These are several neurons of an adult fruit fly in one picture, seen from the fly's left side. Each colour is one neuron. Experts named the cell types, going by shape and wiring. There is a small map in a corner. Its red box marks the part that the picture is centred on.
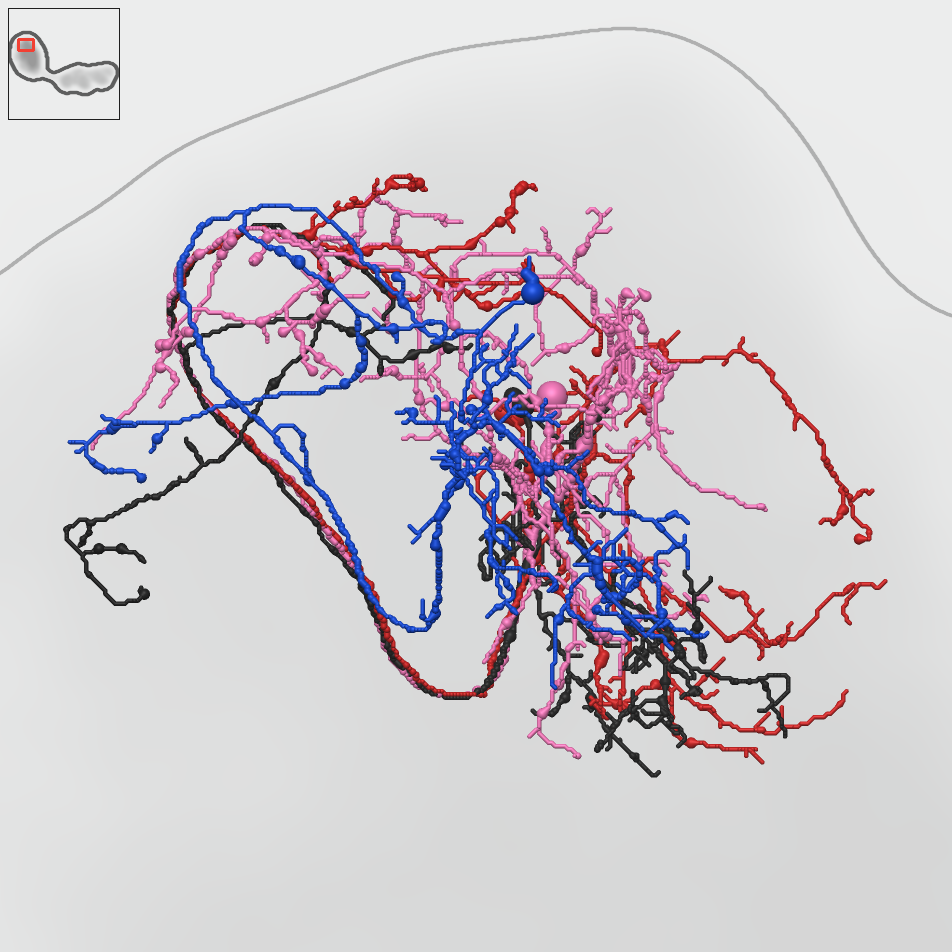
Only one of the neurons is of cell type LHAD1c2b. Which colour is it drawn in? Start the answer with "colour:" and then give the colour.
colour: blue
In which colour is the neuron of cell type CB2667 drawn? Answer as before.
colour: pink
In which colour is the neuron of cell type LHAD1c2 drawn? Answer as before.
colour: black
